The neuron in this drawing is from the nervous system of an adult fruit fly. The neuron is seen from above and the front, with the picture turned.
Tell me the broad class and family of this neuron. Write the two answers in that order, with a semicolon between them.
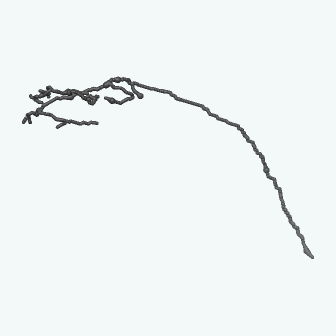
sensory neuron entering the nerve cord; class mechanosensory tactile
